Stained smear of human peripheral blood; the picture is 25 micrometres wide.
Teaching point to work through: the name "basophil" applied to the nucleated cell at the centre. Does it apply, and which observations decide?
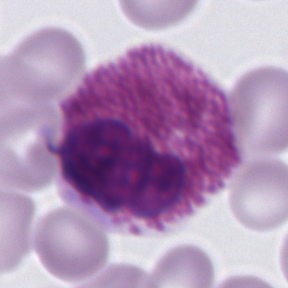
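The nucleus sits in the lower left with its dense, dark purple, coarsely clumped chromatin in plain view, and that counts against basophil.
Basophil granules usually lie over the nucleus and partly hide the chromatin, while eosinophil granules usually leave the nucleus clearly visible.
The coarse, round, closely packed pinkish-red granules filling the cytoplasm go with eosinophil.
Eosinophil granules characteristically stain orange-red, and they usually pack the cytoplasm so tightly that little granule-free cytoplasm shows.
At about 17 micrometres across, the cell is also larger than a basophil usually is.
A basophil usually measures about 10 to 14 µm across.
So it's an eosinophil, not a basophil.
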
